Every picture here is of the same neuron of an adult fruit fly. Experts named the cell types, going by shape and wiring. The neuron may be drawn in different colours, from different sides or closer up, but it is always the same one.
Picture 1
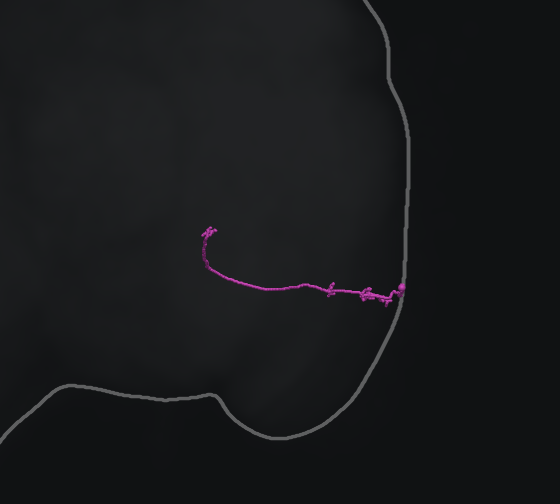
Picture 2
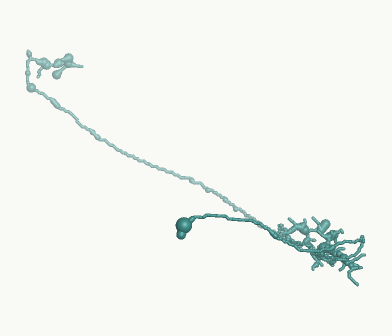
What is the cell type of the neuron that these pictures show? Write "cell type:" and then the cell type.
cell type: Tm20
